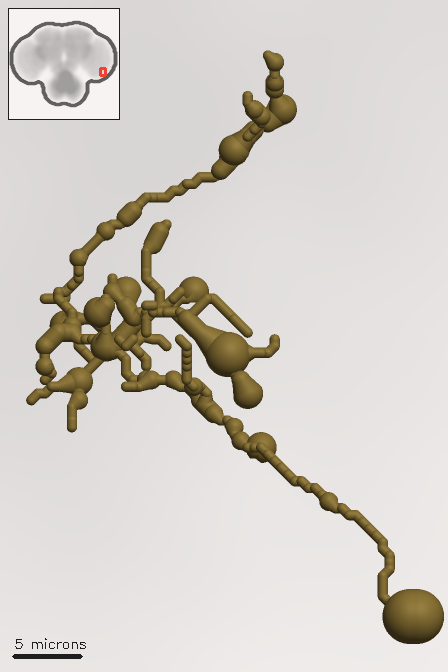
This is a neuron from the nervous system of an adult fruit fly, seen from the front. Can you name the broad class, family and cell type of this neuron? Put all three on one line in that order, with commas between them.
optic-lobe intrinsic neuron, Dm, Dm2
